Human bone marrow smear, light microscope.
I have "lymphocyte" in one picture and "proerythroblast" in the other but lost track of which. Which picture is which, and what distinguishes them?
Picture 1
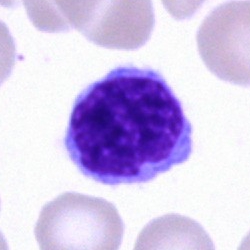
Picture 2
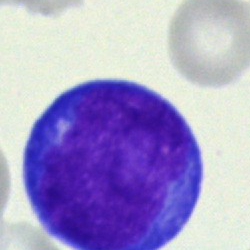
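First, the assignment: picture 1 is the lymphocyte, picture 2 the proerythroblast. Outline: the lymphocyte is roughly round with a slightly bumpy edge, while the proerythroblast is round and smooth, with no projections from its surface. Chromatin: in the lymphocyte it is dark purple and coarsely clumped; in the proerythroblast it is fine and evenly stippled purple. Nucleoli: none are visible in the lymphocyte's nucleus.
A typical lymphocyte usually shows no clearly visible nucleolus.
Cytoplasm: the lymphocyte has only a scant rim of blue, widest at the lower right, and the proerythroblast's cytoplasm is also blue. Granules: none are seen in the cytoplasm of either cell. Surroundings: a red cell lies separate from the proerythroblast at its upper right.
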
